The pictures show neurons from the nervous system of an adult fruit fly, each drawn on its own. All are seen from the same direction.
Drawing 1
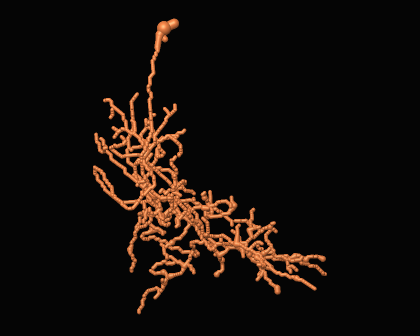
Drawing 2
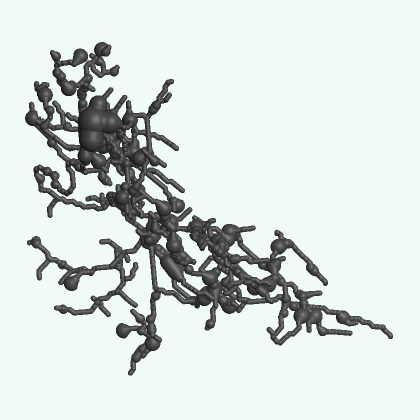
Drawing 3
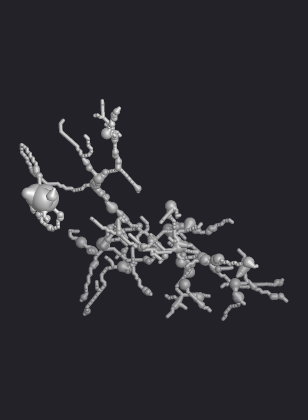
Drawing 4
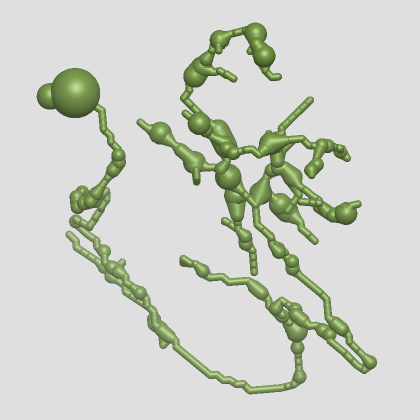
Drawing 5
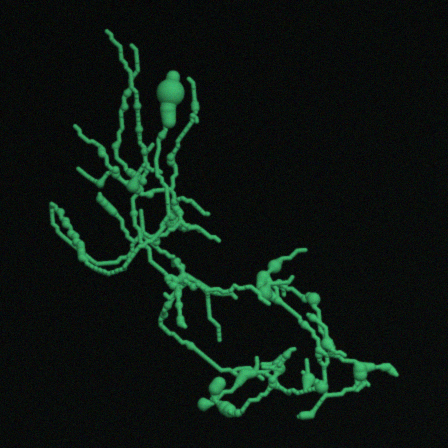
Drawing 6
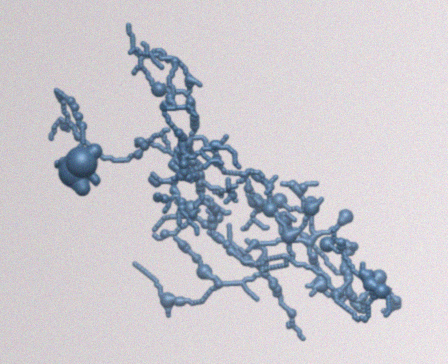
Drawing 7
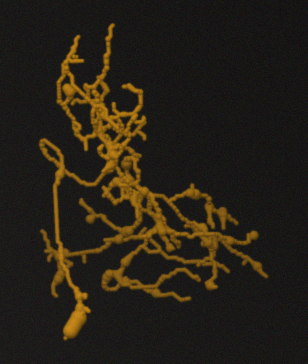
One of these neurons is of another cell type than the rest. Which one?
4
